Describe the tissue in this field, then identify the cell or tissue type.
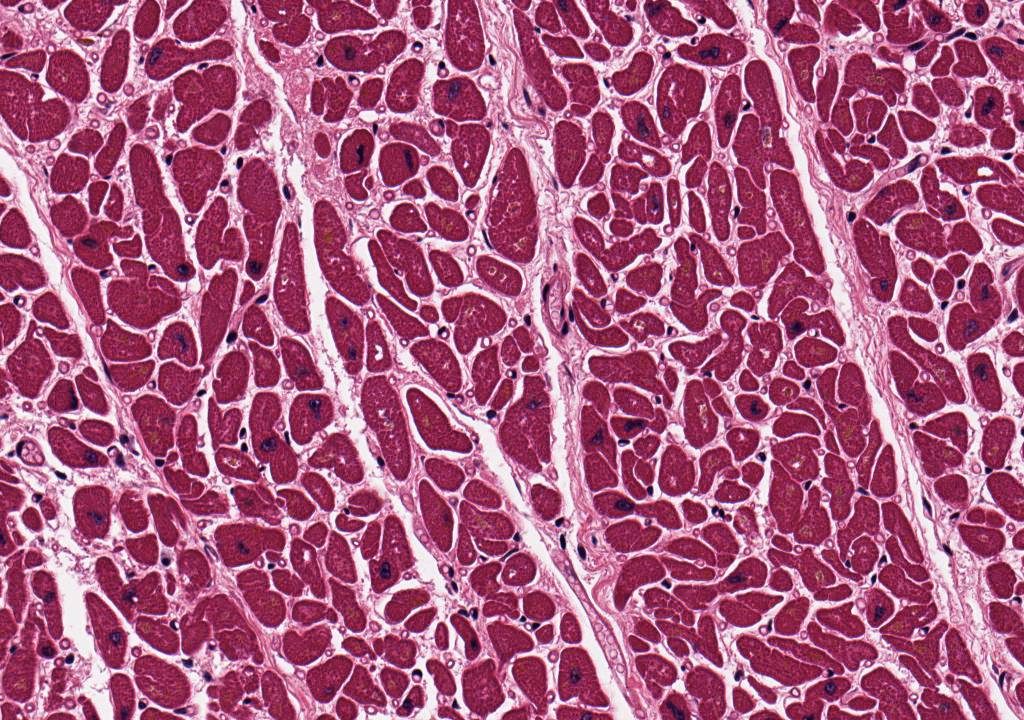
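Muscle fibres, cut mostly across or obliquely, form bundles between pale pink connective tissue septa running diagonally from upper left to lower right. A nucleus, where caught, sits singly near the fibre's centre. The cytoplasm is deep red throughout, some fibres holding fine yellow-brown granules centrally. This is the left ventricle of the heart.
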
